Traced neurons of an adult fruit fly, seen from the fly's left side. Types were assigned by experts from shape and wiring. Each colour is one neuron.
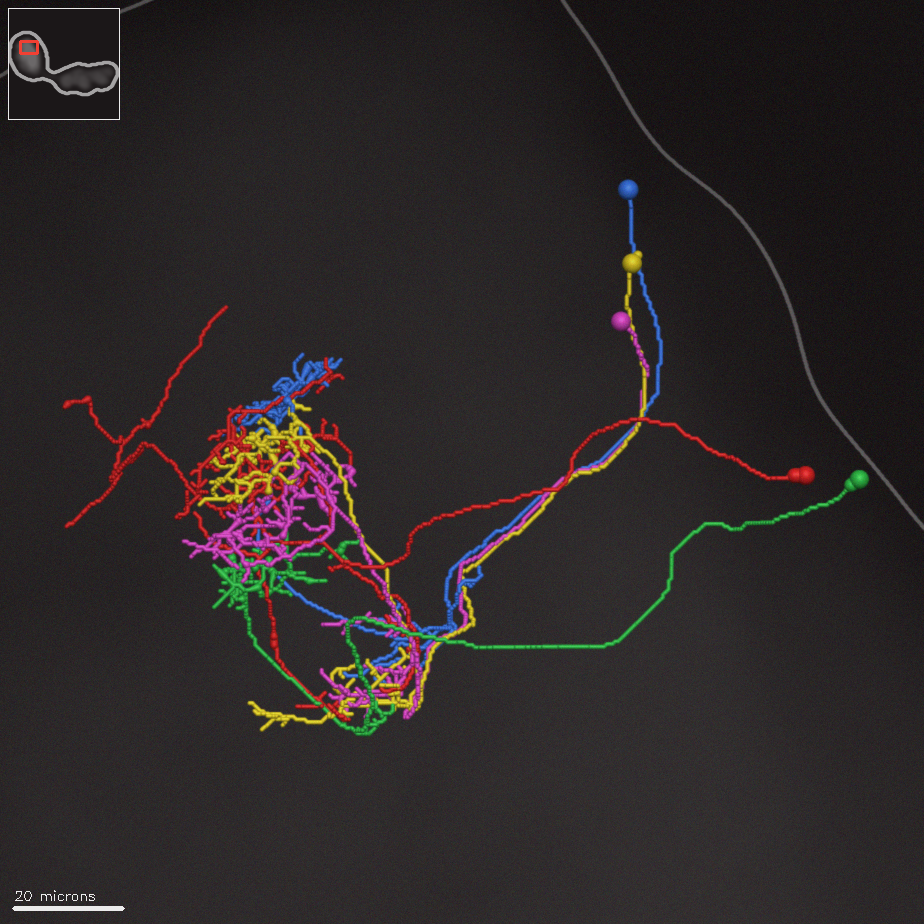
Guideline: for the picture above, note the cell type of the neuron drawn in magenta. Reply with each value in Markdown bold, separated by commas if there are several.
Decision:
**vDeltaE**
